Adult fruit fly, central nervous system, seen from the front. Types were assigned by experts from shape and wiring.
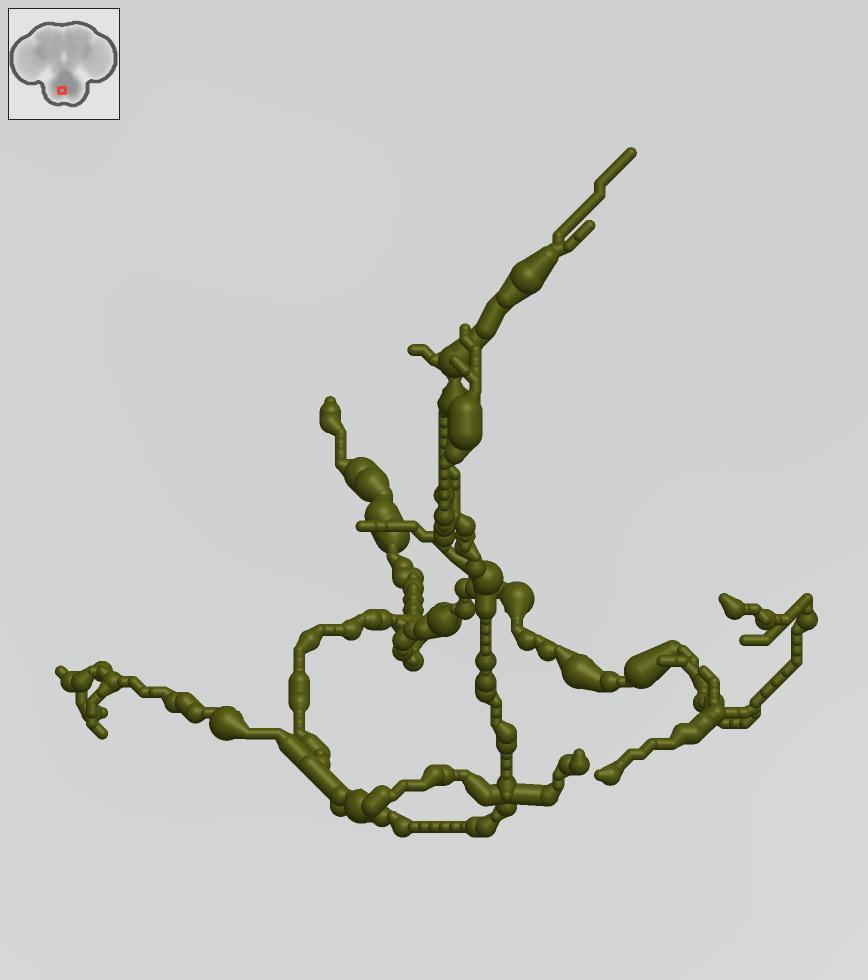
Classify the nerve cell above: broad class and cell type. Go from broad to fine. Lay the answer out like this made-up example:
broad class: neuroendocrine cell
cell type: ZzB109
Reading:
broad class: sensory neuron entering the nerve cord
cell type: SNxx33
